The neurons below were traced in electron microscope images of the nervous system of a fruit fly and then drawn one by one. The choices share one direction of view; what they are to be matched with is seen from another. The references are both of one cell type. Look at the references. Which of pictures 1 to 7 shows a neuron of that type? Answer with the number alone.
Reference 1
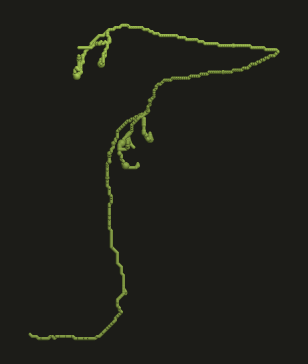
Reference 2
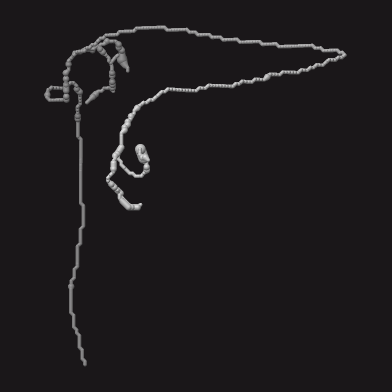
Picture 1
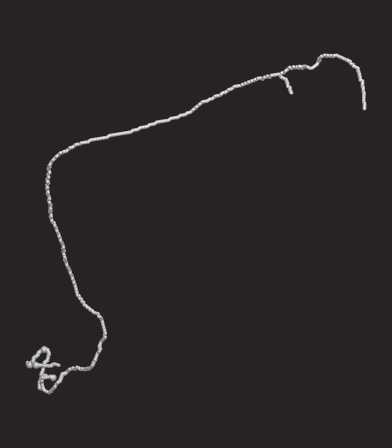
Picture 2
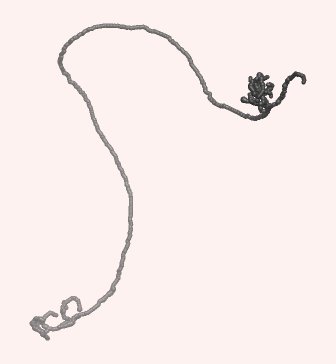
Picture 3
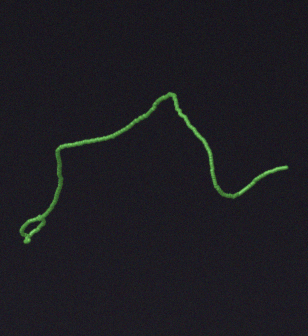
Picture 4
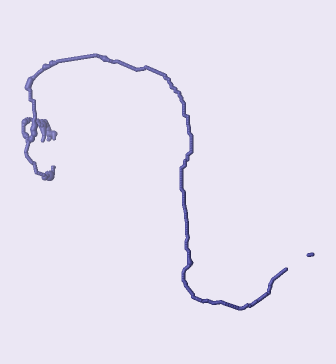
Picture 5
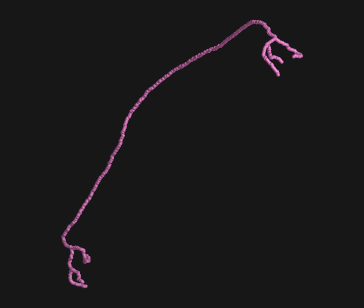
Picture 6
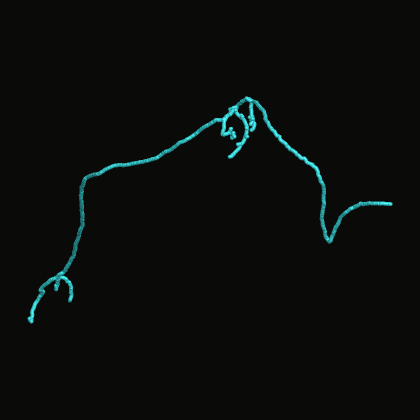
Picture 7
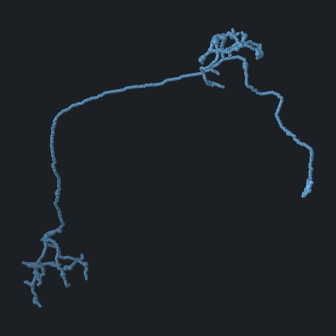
1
